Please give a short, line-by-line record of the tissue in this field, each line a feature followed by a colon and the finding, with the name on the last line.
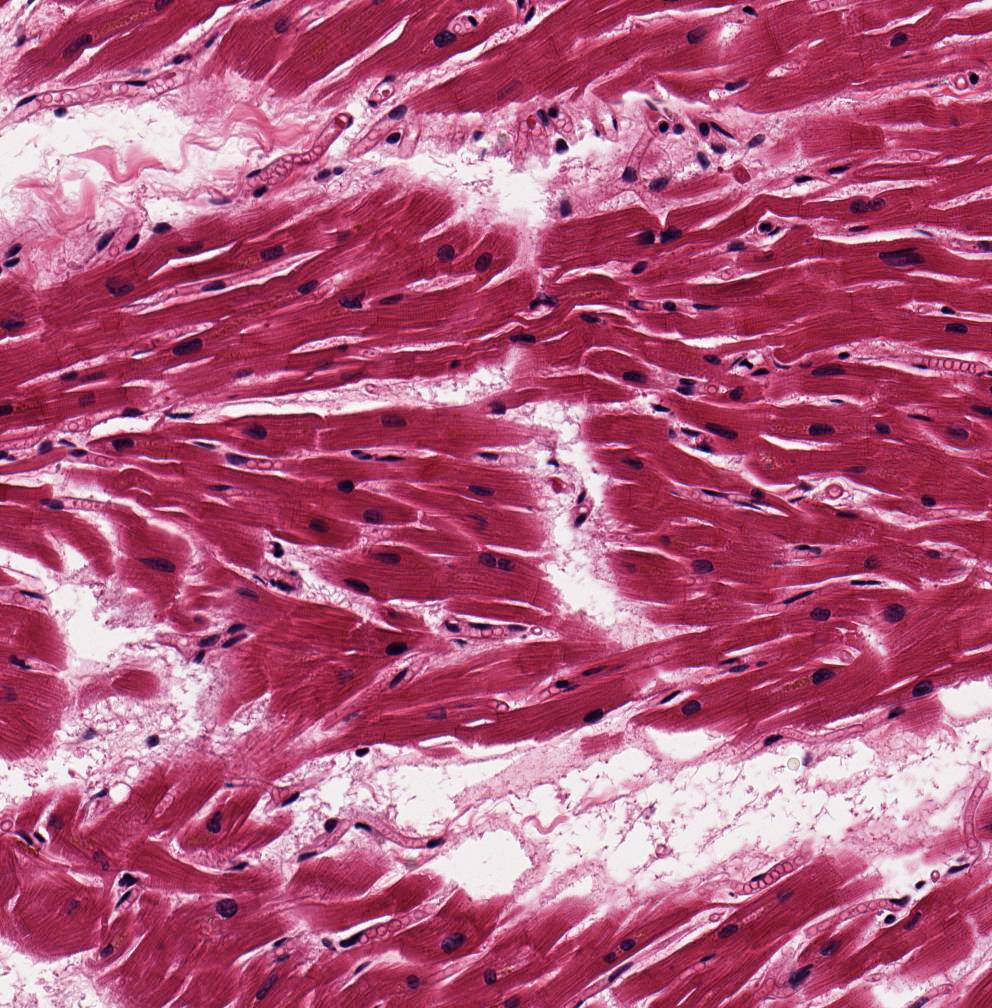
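Fibres: look how they branch and join their neighbours
Cytoplasm: deep pink, with fine cross-striations
Capillaries: between fibres, red cells in single file, see upper left and lower right
Fat: none anywhere in this field
Tissue: left ventricle of the heart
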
